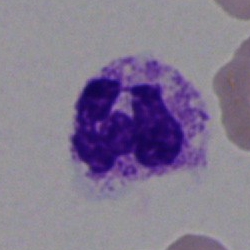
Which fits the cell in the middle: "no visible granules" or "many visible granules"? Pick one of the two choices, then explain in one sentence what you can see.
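Many visible granules. The cytoplasm holds coarse purple granules of uneven size.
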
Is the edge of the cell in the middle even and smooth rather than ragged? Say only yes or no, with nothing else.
No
